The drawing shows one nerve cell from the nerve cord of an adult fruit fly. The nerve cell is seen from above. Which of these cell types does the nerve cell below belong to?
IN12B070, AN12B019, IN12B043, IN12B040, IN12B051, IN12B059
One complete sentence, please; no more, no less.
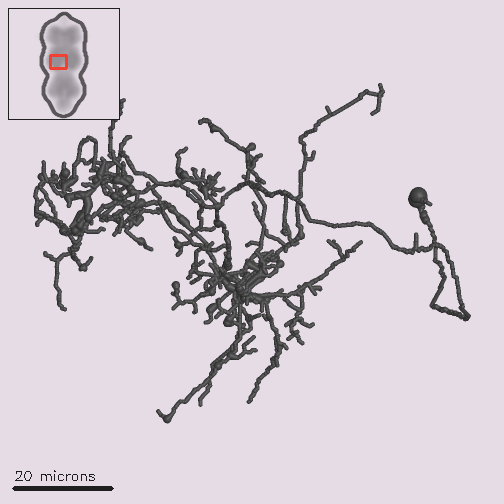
With respect to cell type, this nerve cell is IN12B059.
